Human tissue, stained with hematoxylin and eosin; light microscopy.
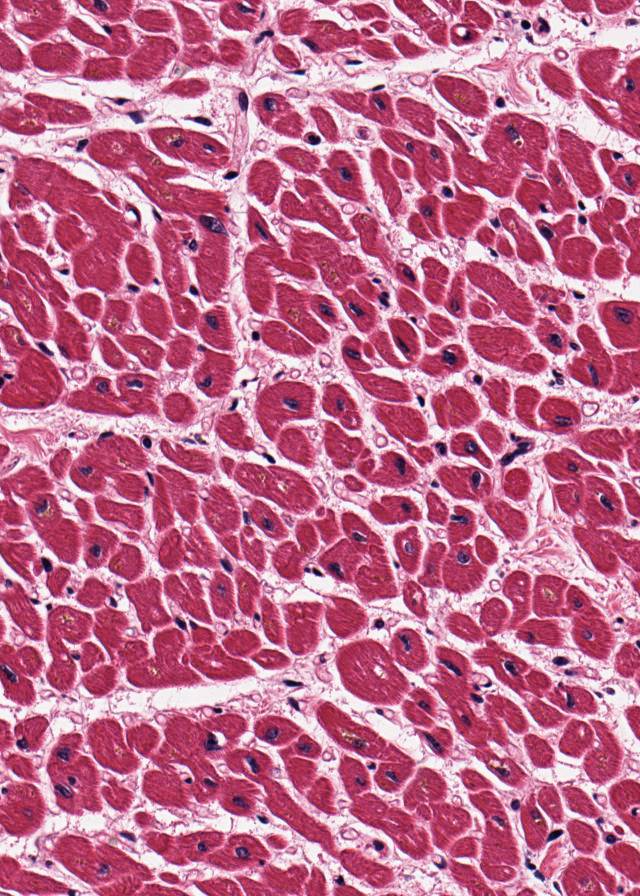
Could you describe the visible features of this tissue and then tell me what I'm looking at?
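Muscle fibres cut mostly transversely and obliquely fill the field, in bundles separated by pale gaps. Many have irregular, branching outlines, not uniform round profiles. Each nucleated fibre has one central oval nucleus; many fibres show fine golden-brown cytoplasmic granules beside it. Name: left ventricle of the heart.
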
